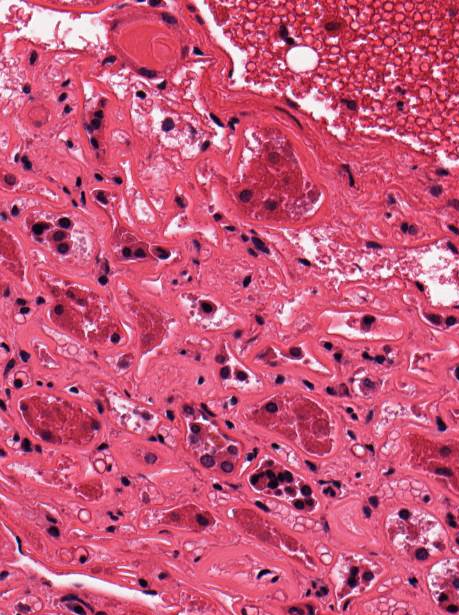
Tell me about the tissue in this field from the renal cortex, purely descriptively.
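A dense sheet of closely packed red blood cells occupies the upper right corner. The large cells have small, round, dark nuclei, several in some cells. Small dark oval or elongated nuclei are scattered in the collagen between the cell clusters. Neither surface epithelium nor gland lumens are present in the field.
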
